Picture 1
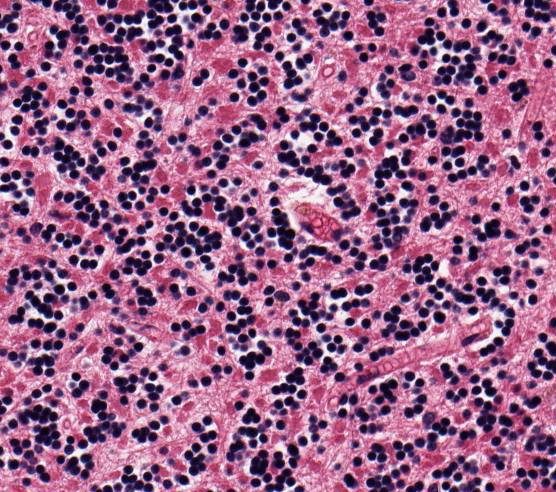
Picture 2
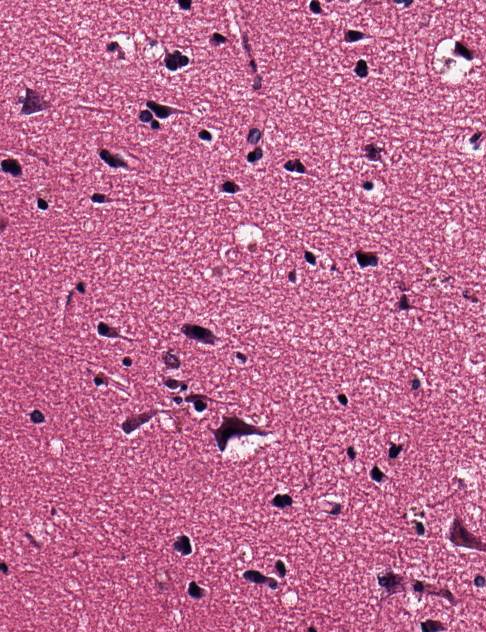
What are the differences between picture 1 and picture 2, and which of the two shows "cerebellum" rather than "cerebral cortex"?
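The cerebellum appears in picture 1 and the cerebral cortex in picture 2. In picture 1, small, round, uniform, darkly stained nuclei with almost no visible cytoplasm are densely packed across the whole field, separated by pink, finely fibrillary islands and strands.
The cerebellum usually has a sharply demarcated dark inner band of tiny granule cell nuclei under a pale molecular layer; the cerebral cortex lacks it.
Picture 2 has an even, finely granular pink fibrillary background with small dark round to oval nuclei scattered singly, many in a clear halo, and a few larger cells with dark, angular, triangular profiles, most prominent at lower centre.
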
